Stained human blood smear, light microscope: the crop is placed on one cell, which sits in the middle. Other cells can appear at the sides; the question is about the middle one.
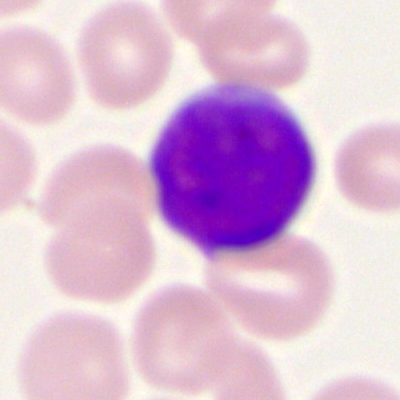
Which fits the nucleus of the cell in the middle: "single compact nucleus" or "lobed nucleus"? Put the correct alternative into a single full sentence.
What the cell contains is a single compact round, oval or kidney-shaped nucleus.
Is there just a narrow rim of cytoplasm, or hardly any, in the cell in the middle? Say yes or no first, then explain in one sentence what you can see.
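Yes. The nucleus fills almost the whole cell.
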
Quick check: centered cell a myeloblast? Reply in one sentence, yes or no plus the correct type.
Yes, the cell at the centre of this crop is identified as a myeloblast.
